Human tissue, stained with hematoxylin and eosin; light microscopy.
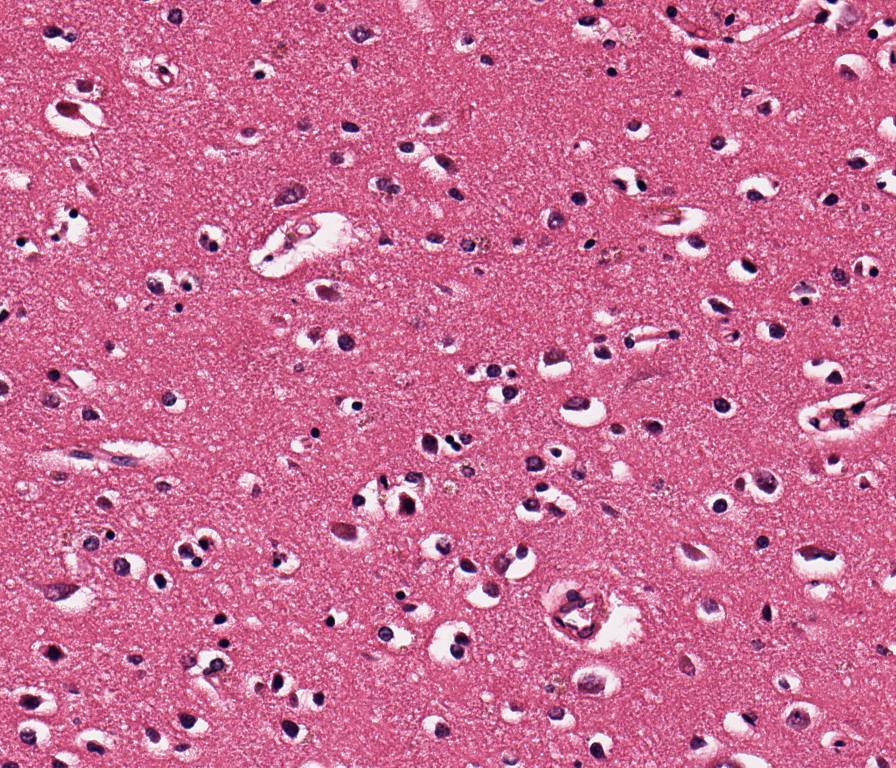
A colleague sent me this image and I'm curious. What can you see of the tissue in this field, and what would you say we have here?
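Fairly even pink background throughout, finely fibrillary and granular, with cells scattered singly and no organised units. Many nuclei in clear round or oval halos, a shrinkage artefact around cells. No fat cells or bundles of muscle fibres. Name: cerebral cortex.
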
